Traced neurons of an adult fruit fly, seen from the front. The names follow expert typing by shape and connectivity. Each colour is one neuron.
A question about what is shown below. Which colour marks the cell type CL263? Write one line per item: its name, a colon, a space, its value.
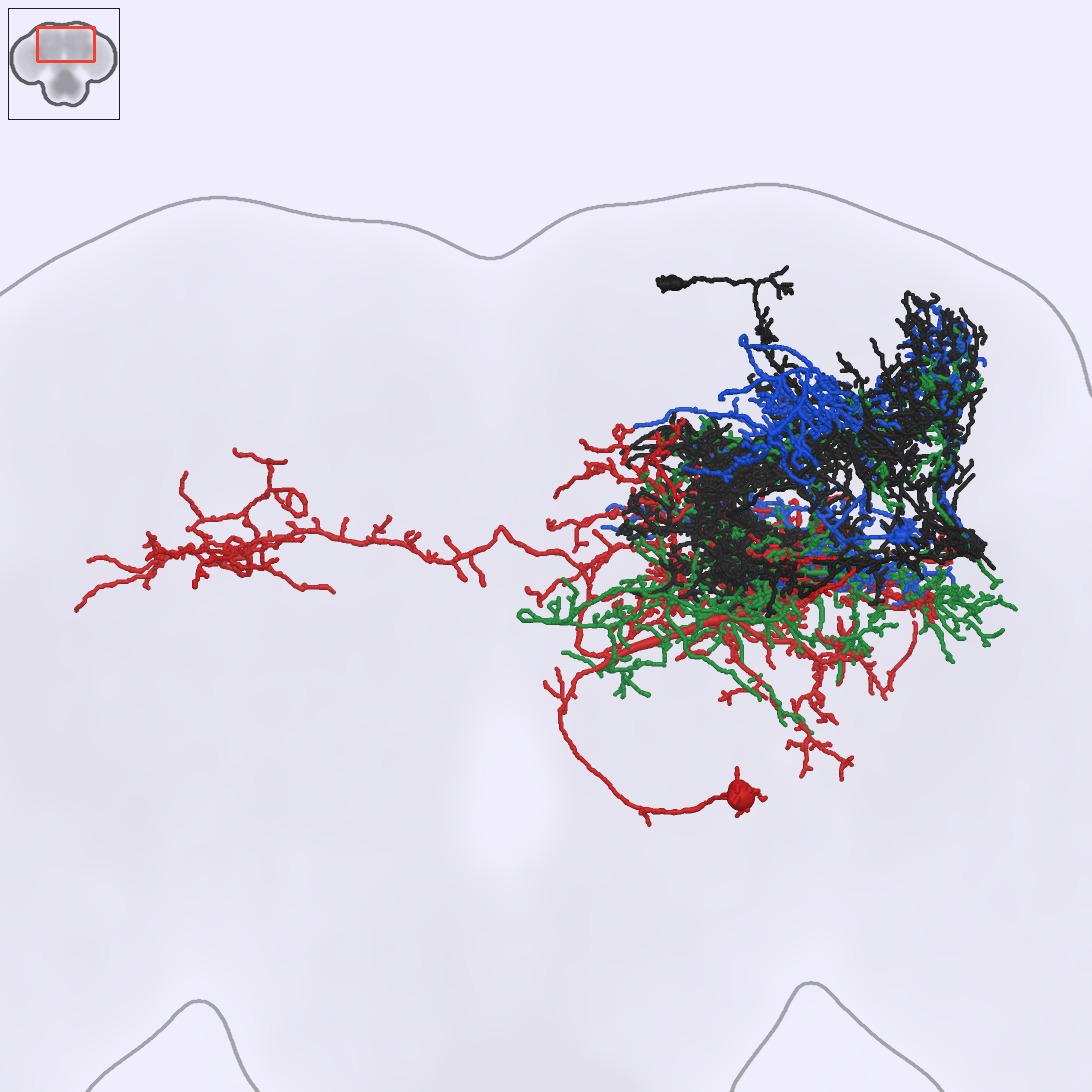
colour: green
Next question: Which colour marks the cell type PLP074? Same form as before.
colour: red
